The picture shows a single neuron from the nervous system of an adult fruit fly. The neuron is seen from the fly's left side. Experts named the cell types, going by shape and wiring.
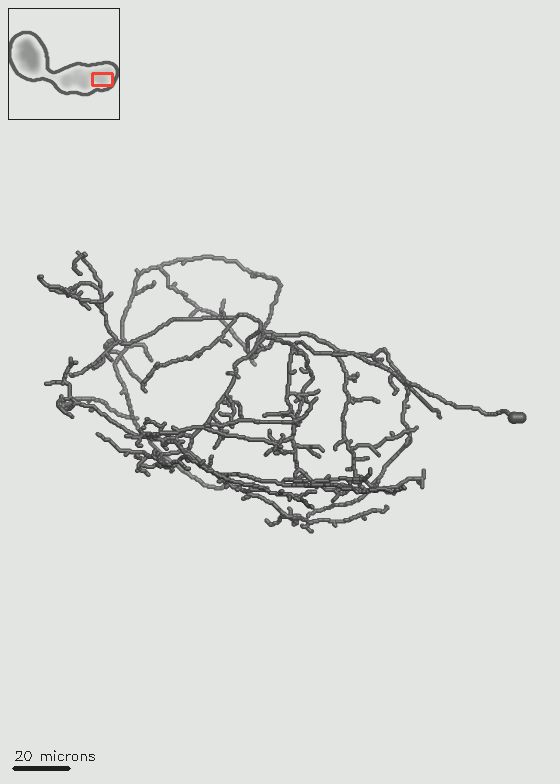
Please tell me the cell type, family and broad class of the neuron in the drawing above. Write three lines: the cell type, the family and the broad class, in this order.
IN04B064
hemilineage 04B
nerve-cord intrinsic neuron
